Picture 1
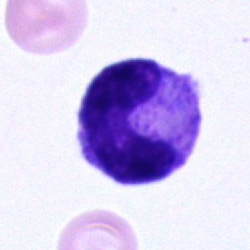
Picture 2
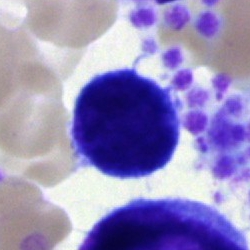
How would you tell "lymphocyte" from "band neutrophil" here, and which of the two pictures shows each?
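You're looking at the band neutrophil in picture 1 and the lymphocyte in picture 2. Both outlines are round, the lymphocyte's close to a circle and the band neutrophil's only roughly so, with a slightly ragged edge at the upper right. Now follow the band neutrophil's dark nucleus: it curves around a paler area on the right side of the cell.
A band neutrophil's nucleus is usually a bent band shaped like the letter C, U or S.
That paler area beside the nucleus has a mottled lilac colour. In the lymphocyte you won't find any such pale part: no paler rim of cytoplasm can be told apart from the nucleus, and the whole cell stains a dense, dark blue-violet with no clear areas. The band neutrophil's chromatin is dense too, staining a very dark purple.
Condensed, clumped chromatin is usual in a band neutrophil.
Neither cell shows nucleoli. On the lymphocyte you'll also see no distinct granules and no vacuoles.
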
